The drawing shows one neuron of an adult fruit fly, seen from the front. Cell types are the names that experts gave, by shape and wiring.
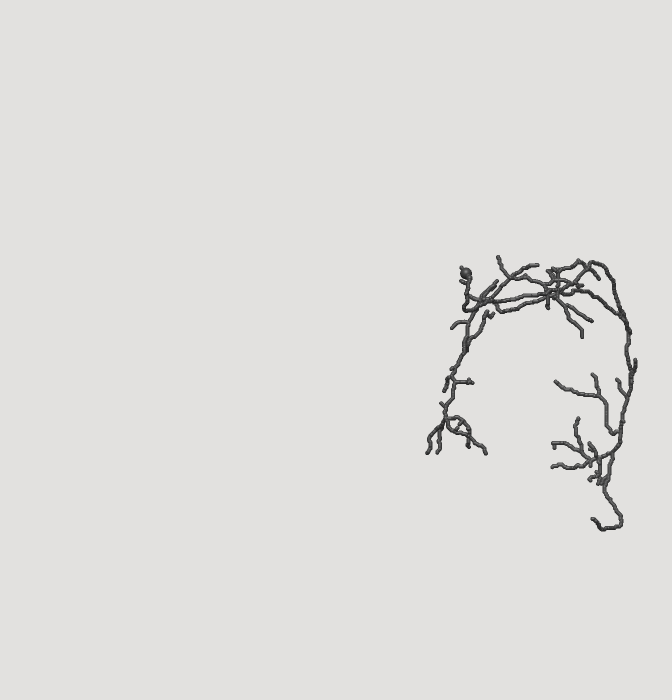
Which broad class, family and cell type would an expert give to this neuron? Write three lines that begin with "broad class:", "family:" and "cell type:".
broad class: nerve-cord intrinsic neuron
family: hemilineage 17A
cell type: IN17A079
